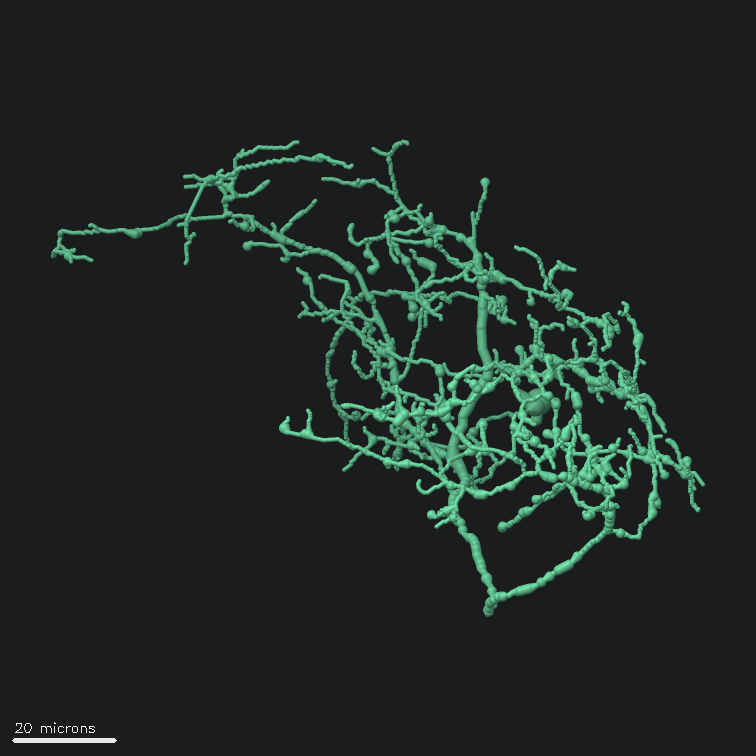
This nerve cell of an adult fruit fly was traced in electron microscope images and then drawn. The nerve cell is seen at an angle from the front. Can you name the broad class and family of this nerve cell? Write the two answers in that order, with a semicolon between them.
central-brain intrinsic neuron; hemilineage SMPpv2_dorsal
